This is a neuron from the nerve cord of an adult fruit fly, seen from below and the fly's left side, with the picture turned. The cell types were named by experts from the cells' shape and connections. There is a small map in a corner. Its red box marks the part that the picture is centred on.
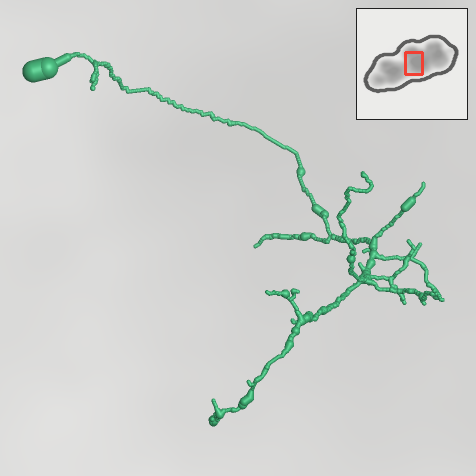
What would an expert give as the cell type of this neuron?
IN12B091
